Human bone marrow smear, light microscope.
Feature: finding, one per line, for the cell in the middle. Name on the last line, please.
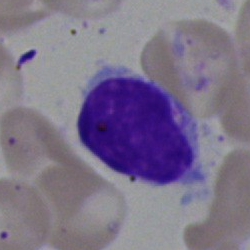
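Nucleus: fills most of the cell
Chromatin: deep purple, fairly evenly spread, no coarse dark clumps
Cytoplasm: thin pale blue rim around the nucleus
Name: lymphocyte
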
